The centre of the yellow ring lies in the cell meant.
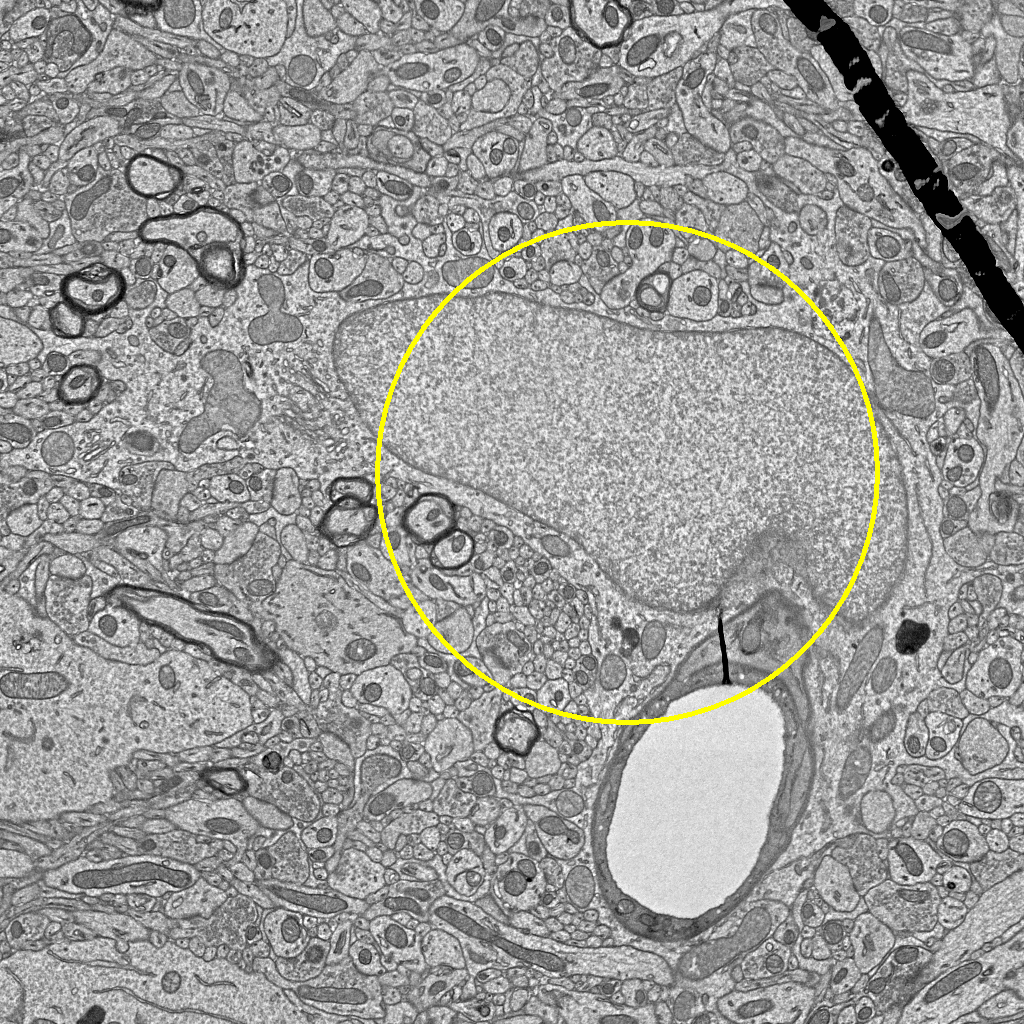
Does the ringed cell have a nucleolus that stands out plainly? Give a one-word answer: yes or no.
No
